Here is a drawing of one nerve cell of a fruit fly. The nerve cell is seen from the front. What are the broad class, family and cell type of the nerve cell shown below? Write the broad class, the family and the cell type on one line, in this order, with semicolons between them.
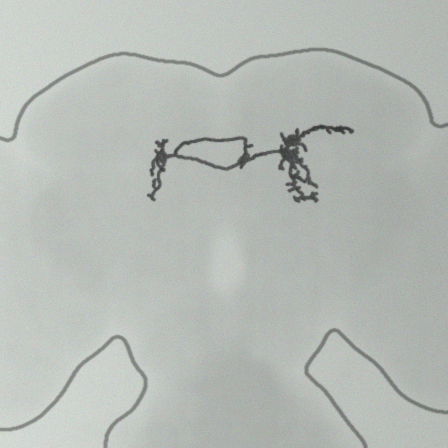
central-brain intrinsic neuron; hemilineage DM1_dorsal; CL224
